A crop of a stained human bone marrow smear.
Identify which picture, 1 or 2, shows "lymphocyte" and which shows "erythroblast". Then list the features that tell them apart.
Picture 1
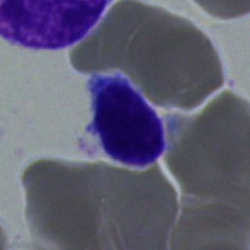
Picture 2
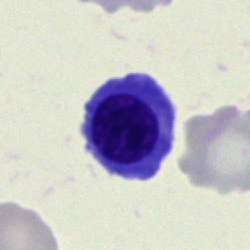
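In picture 1 is a lymphocyte, in picture 2 an erythroblast. Both have dense chromatin, an almost uniform dark purple-blue in the lymphocyte and dark purple in the erythroblast, and neither shows granules. The lymphocyte's cytoplasm is very scant, so its nucleus fills almost the whole cell, and no nucleolus can be seen.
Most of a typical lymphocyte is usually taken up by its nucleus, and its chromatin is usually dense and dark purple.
Small irregular pale bluish projections stick out from the lymphocyte's upper left edge, and red cells press against it above and below. The erythroblast, by contrast, has deep blue cytoplasm without granules or vacuoles, a roughly round outline with small irregular bumps, and no contact with the neighbouring red cells.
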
